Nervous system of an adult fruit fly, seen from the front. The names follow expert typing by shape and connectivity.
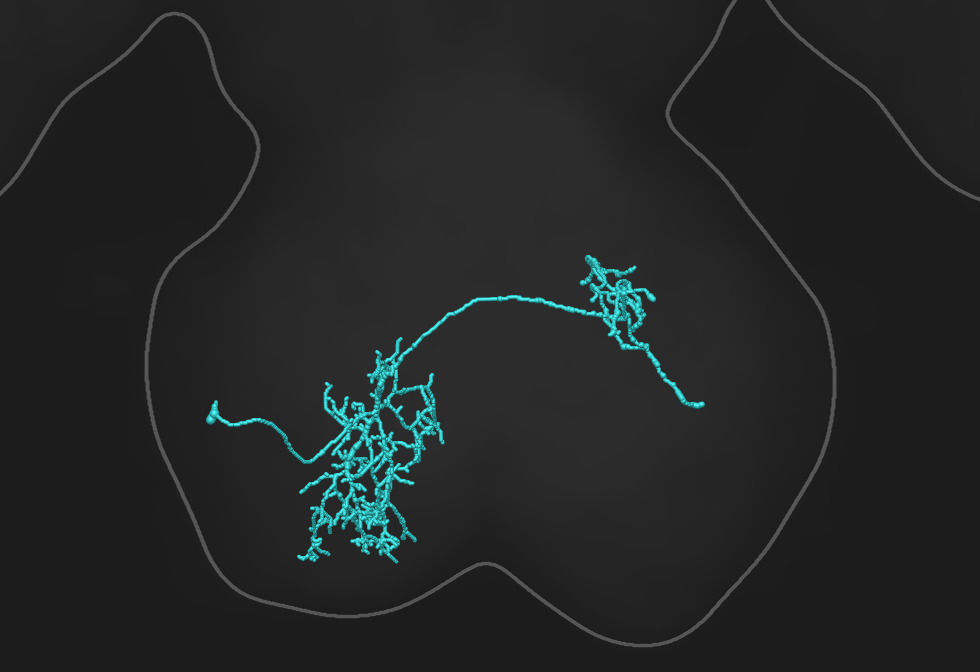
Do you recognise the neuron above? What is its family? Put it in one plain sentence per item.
The family is hemilineage 08B.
